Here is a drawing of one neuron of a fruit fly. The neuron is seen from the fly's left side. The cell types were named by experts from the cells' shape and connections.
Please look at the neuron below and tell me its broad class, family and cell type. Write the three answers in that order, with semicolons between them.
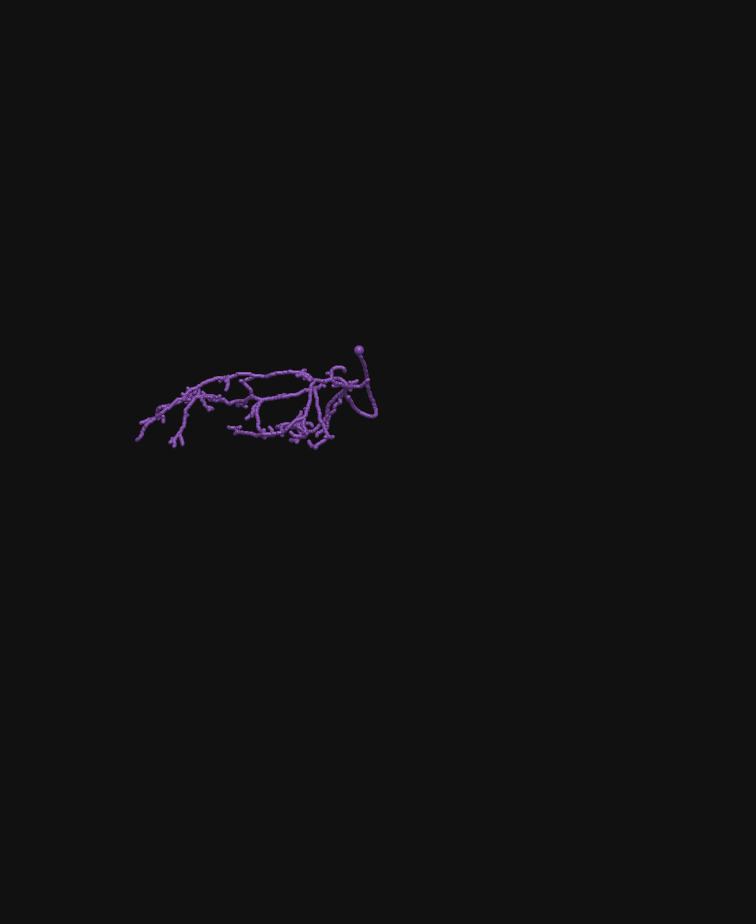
nerve-cord intrinsic neuron; hemilineage 11B; IN11B016_b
